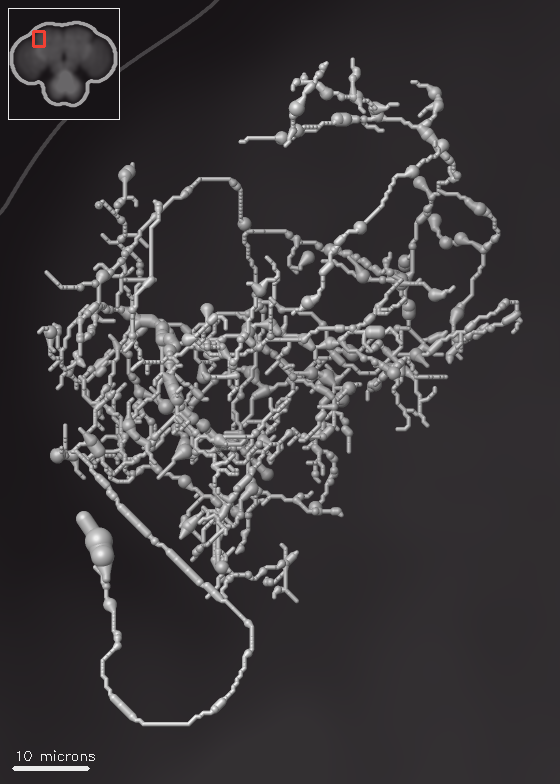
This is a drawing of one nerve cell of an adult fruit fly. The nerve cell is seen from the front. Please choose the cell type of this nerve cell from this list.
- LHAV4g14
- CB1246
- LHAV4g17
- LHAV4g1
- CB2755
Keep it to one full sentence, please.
By type, the nerve cell is LHAV4g14.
